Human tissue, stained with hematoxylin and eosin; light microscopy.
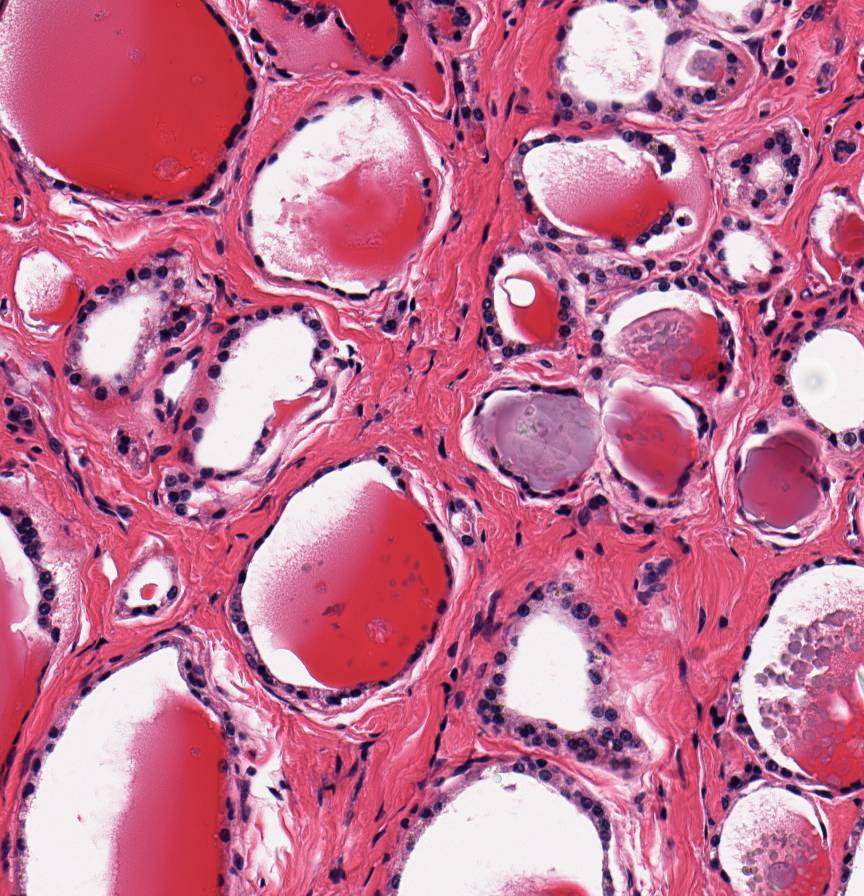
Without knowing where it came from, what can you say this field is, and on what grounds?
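That's thyroid follicle, mostly. Look at the closely set round to oval follicles, each lined by one layer of flattened to cuboidal cells with dark round nuclei, between bands of pink fibrous stroma.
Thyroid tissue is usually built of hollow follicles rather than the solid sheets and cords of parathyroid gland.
Red lumen material often pulls off the lining, leaving white zones.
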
